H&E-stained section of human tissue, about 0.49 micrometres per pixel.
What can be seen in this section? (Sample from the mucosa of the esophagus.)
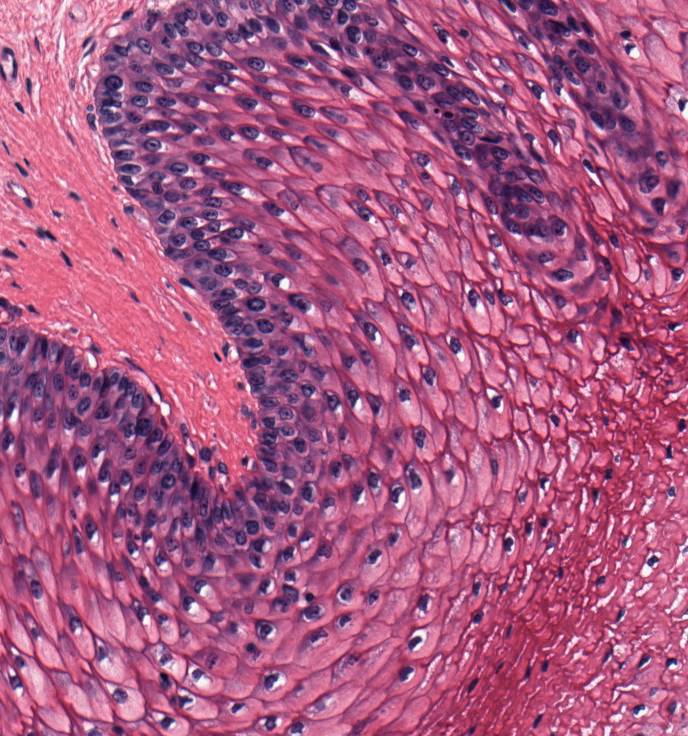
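Stratified squamous epithelium, its cells enlarging and flattening with distance from the connective tissue. At the border with the connective tissue, crowded dark-staining nuclei form a dense basal band. Toward the right, the larger cells have pale to clear cytoplasm and sharp pink cell borders. Nuclei are still present in the cells toward the lower right.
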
